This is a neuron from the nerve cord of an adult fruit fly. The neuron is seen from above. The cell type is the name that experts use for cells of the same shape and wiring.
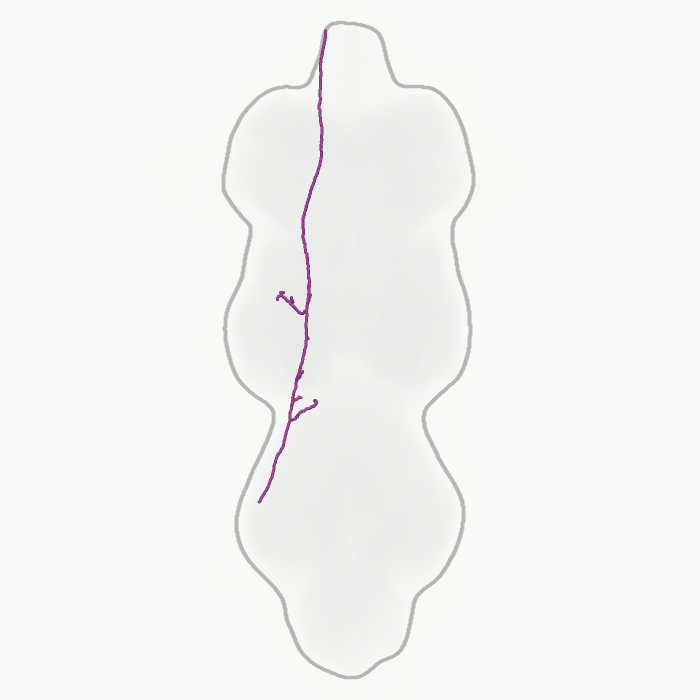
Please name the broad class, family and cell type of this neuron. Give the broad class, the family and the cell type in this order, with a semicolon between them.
sensory neuron ascending to the brain; class mechanosensory proprioceptive; SApp08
